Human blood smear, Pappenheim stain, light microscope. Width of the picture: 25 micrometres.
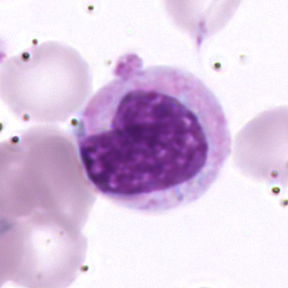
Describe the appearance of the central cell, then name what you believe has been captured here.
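A notch on the upper-left side of the nucleus gives it a kidney-like shape. The cell outline is round and smooth. No clear vacuoles are visible in the cytoplasm, which holds fine, faint pinkish granules. The central cell is a metamyelocyte.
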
